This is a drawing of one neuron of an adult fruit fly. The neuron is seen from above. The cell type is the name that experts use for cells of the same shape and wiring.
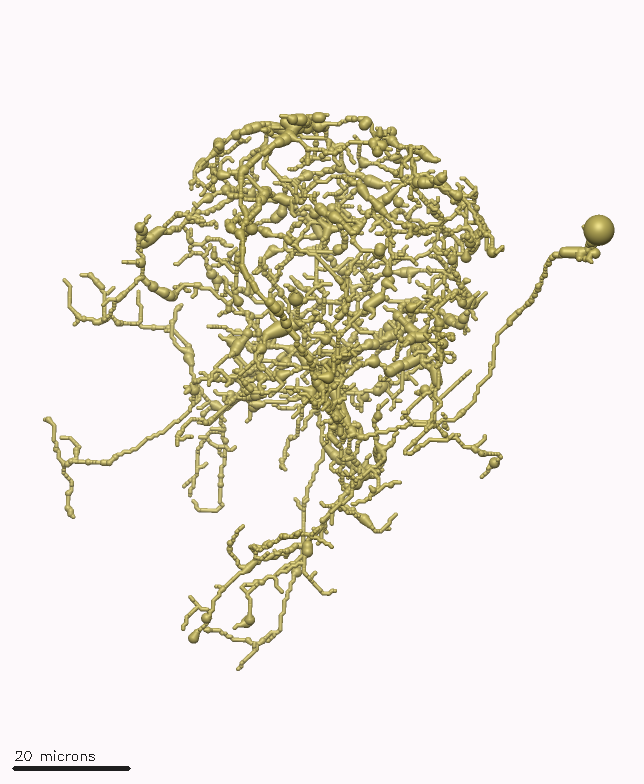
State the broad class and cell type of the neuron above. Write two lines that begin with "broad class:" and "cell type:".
broad class: central-brain intrinsic neuron
cell type: AVLP399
